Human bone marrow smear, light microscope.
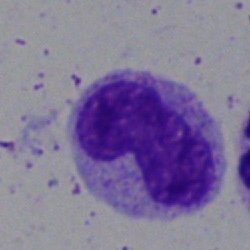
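Band neutrophil, the cell in the middle. Its nucleus is kidney-shaped, and the notch is deep, on the lower-left side. The cytoplasm looks widest there at the lower left, where it fills that notch. It's a pale greyish-lilac, and I can make out fine, faint lilac granules within it.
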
